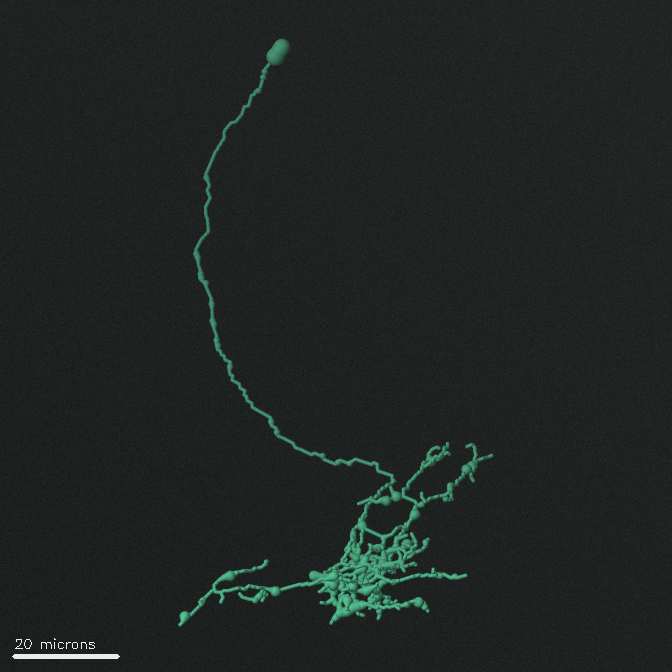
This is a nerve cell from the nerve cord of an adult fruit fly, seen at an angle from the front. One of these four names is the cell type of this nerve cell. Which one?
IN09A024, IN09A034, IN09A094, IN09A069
IN09A094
